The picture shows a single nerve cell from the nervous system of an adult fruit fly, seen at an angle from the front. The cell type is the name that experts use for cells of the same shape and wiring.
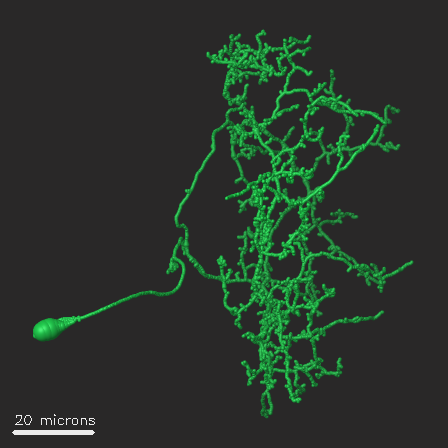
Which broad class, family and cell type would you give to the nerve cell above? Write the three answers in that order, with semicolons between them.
nerve-cord intrinsic neuron; hemilineage 16B; IN16B082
